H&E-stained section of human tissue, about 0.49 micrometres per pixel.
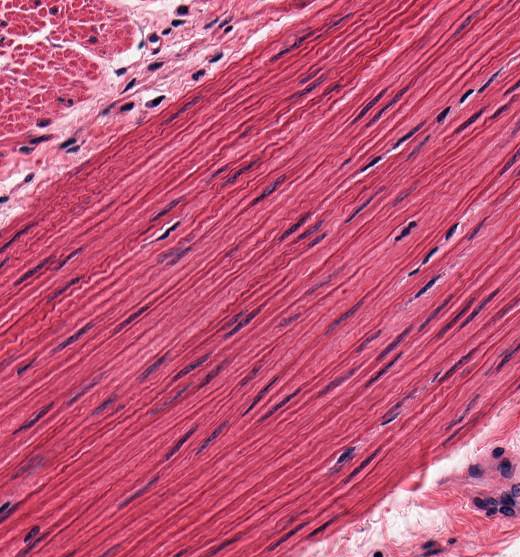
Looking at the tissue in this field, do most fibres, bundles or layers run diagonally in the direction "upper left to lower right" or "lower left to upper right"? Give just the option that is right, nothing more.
Lower left to upper right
